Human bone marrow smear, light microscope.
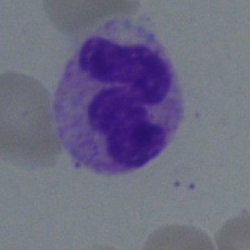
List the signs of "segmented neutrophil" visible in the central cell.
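Let's take it slowly: this cell is a segmented neutrophil. Look first at the cytoplasm, which is pale lilac with fine lilac granules scattered through it.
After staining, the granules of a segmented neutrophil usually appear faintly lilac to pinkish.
So those granules go with the name. Beyond that, notice the smooth outline, roughly round to oval, and the dense, dark purple chromatin.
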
